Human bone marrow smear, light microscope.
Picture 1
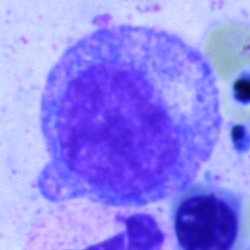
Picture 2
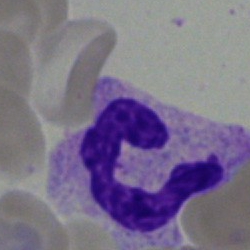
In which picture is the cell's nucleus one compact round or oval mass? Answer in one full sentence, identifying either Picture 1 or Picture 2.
In picture 1, the nucleus of the cell is one compact round or oval mass.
